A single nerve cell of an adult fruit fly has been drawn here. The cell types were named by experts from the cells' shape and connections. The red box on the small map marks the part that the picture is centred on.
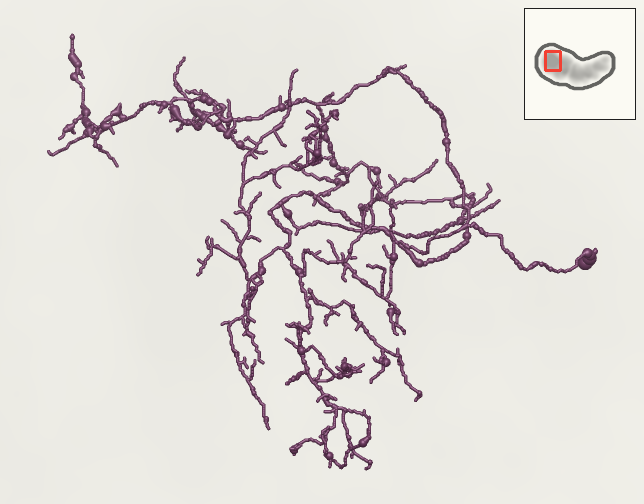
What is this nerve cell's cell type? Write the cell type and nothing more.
LoVP95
